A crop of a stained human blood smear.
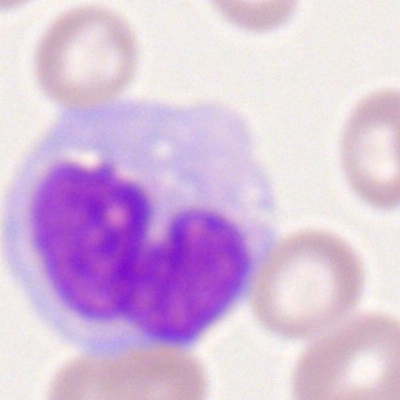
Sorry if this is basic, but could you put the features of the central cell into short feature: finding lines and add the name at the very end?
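Nucleus: in lower part of cell
Chromatin: purple, mottled rather than solid
Cytoplasm: pale grey-blue
Spots: a few, small and pale, in cytoplasm above nucleus
Name: monocyte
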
